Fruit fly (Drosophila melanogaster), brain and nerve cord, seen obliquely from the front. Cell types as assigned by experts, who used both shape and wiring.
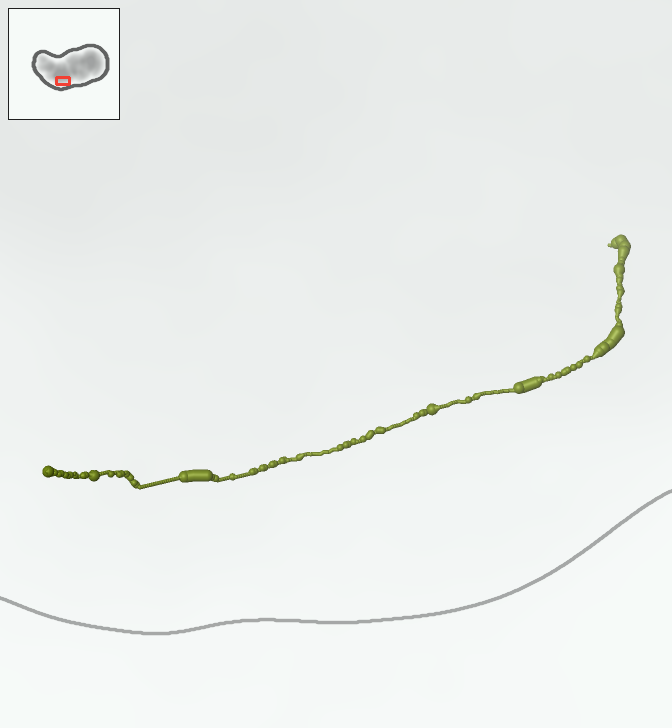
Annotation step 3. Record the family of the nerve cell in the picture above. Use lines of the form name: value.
family: class visual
